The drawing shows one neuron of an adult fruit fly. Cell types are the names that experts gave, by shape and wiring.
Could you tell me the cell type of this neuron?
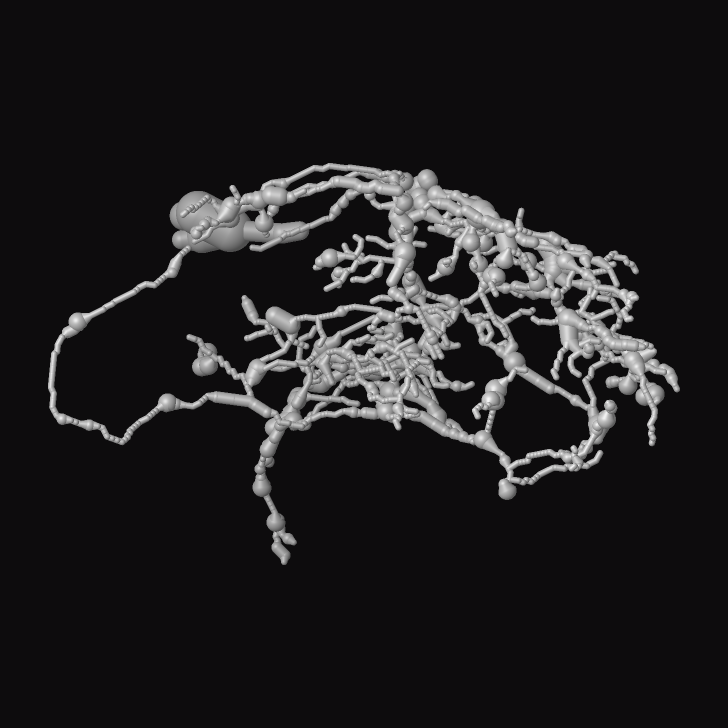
INXXX409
